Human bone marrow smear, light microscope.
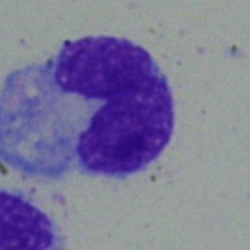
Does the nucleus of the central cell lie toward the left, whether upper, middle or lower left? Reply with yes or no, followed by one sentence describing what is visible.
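No. The cytoplasm lies mainly to the left of the nucleus.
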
